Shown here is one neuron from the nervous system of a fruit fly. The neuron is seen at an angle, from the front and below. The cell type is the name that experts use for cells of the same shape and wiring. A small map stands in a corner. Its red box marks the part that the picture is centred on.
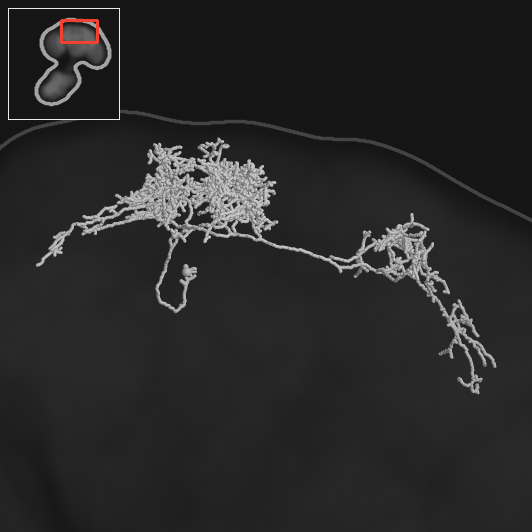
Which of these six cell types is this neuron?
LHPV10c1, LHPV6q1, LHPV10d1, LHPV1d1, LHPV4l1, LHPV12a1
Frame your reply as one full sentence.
The cell type to which this neuron belongs is LHPV10d1.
